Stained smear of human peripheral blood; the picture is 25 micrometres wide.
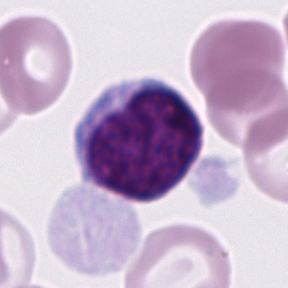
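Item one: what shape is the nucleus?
Roughly round, with a shallow notch at its top edge.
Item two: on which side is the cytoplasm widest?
The left side of the cell.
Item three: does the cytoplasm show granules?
No, no granules are visible.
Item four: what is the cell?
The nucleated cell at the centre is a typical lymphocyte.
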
